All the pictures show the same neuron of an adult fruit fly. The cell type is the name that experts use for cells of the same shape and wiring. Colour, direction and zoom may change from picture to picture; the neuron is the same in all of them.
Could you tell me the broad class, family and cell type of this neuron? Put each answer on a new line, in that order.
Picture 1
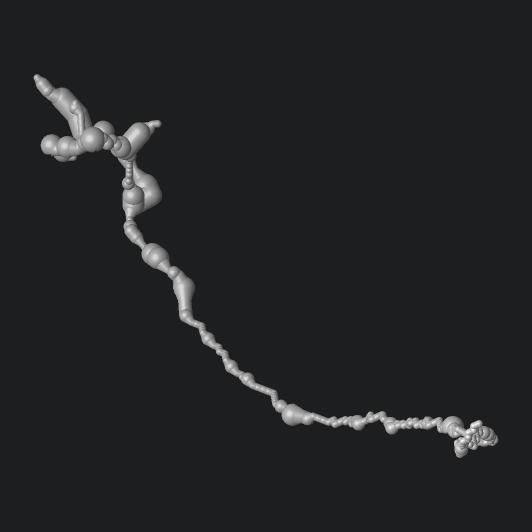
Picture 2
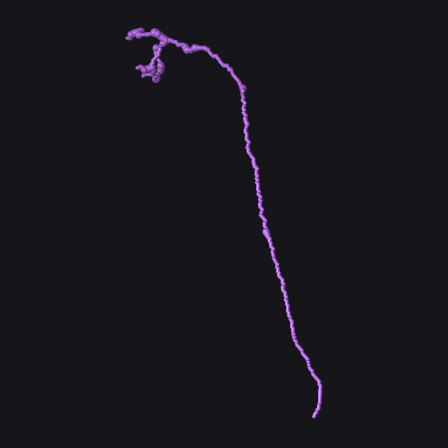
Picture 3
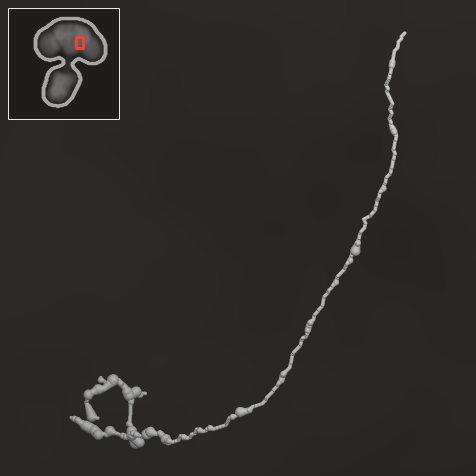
sensory neuron entering the brain
class mechanosensory
JO-EV2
